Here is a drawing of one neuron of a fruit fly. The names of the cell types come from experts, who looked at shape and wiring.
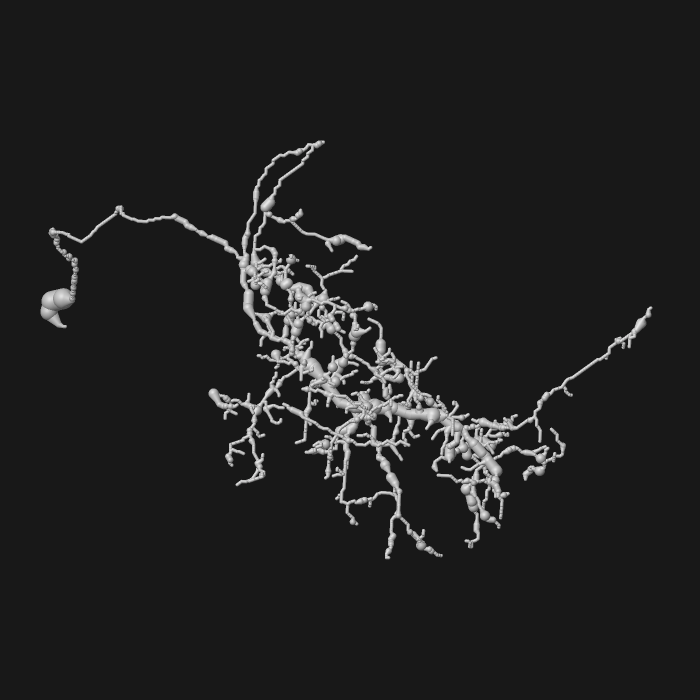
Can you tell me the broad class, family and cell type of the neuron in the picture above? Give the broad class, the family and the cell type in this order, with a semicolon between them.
central-brain intrinsic neuron; hemilineage VLPp&l1_posterior; PLP172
